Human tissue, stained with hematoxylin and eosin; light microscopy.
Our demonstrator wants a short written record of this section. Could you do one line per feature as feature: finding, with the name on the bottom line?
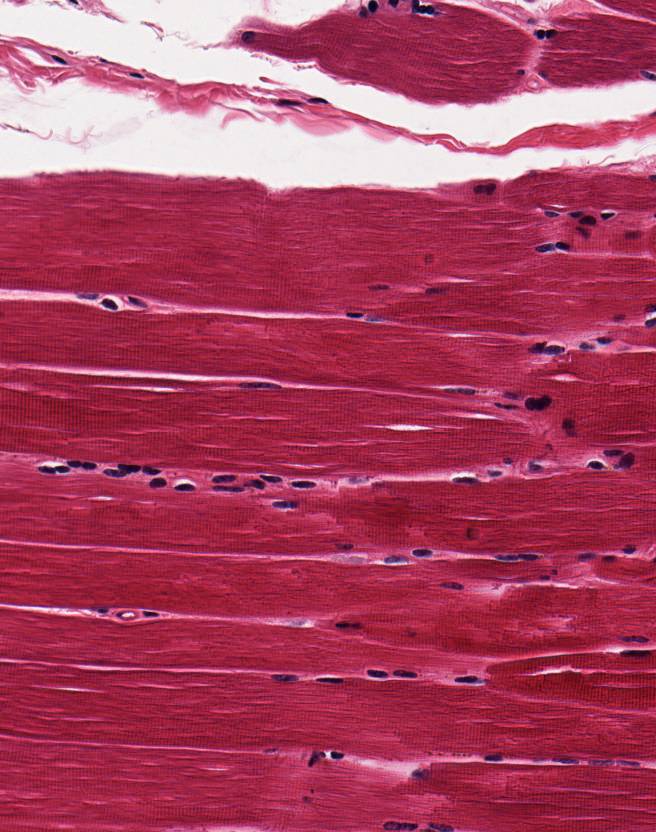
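Fibres: long, parallel, running horizontally across the whole field
Position: nuclei at fibre edges, not centres
Nuclei: dark, elongated, aligned with fibre long axis
Cytoplasm: deep, even pink
Name: skeletal muscle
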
